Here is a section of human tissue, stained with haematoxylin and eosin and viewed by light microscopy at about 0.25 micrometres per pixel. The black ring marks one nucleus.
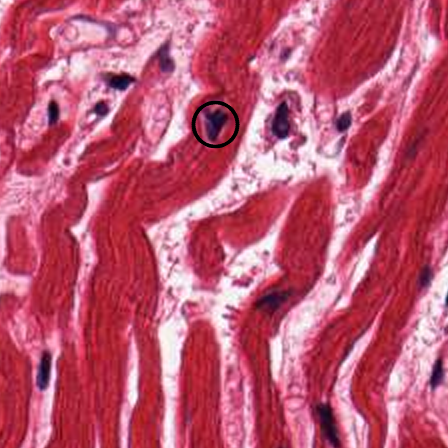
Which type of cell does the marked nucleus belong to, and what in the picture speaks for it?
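The marked cell is a cardiomyocyte. The nucleus is dark purple and irregular, somewhat angular, rather than a smooth oval. The nucleus lies in the middle of the fibre's width, with a narrow pale rim around it. The cytoplasm is deep red and abundant, extending well beyond the nucleus along the fibre. The cytoplasm has a fine streaked texture running along the length of the fibre. The cell is part of a wavy fibre lying alongside other similar fibres, separated from them by pale, loosely textured spaces.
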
